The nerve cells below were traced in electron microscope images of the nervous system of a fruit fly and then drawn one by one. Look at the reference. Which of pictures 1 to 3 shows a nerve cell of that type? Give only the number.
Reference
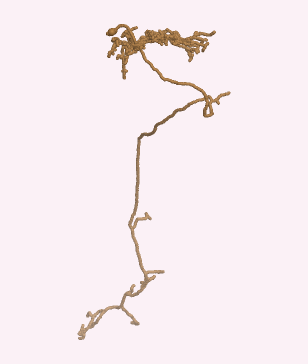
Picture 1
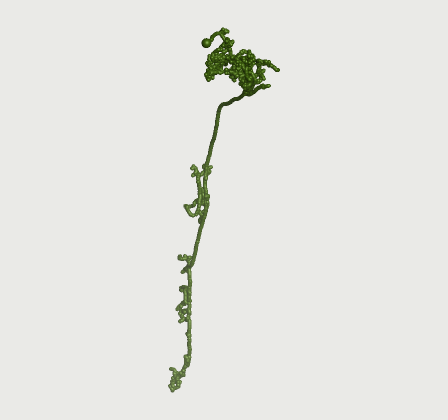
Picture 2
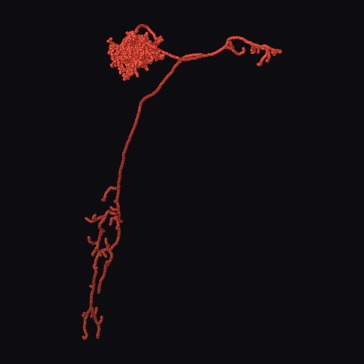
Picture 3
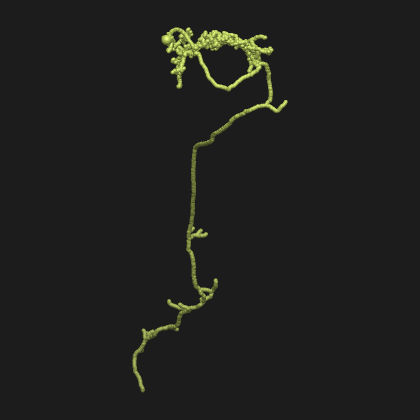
3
